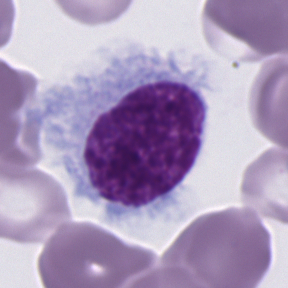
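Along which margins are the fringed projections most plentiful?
Along the upper and left margins of the cell.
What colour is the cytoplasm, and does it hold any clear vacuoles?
It is pale greyish blue, and it shows no clear vacuoles.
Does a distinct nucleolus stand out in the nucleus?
No, none stands out.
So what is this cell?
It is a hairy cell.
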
